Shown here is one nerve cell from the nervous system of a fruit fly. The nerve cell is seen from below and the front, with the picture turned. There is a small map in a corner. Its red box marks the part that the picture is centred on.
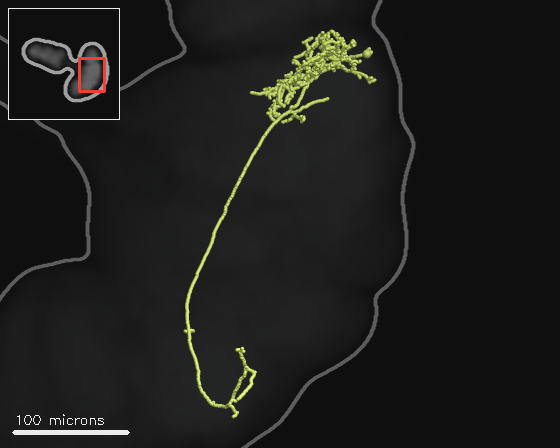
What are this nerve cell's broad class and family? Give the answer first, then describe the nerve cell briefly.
Its broad class is central-brain intrinsic neuron. Its family is hemilineage VLPl2_posterior. It lies in the brain. By the scale bar it is about 350 microns tall in this view.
